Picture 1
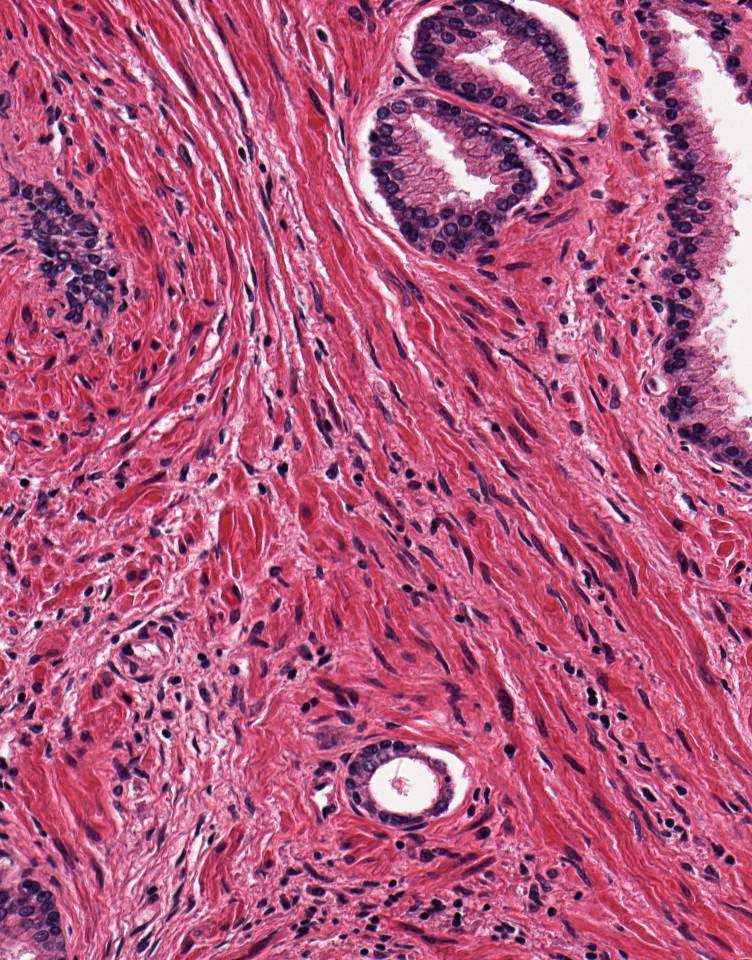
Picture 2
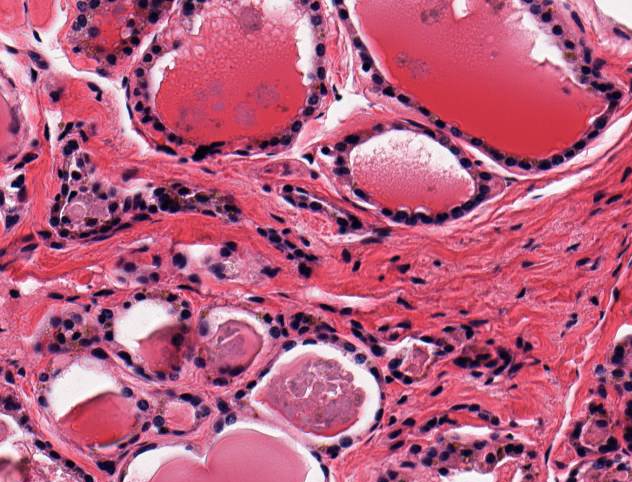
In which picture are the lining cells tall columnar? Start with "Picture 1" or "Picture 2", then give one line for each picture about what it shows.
Picture 1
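What picture 1 shows: The glands at the top right are lined by tall columnar cells with pale cytoplasm.
What picture 2 shows: The follicles are lined by a single layer of low cuboidal to flattened epithelial cells with dark round nuclei.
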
